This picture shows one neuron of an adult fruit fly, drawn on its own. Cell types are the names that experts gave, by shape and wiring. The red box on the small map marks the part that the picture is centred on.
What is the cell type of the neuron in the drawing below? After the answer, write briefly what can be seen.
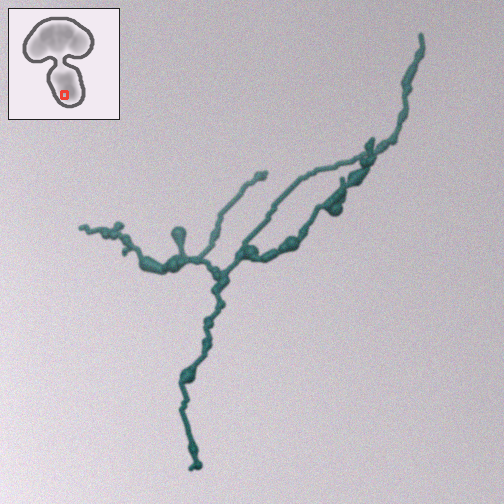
The cell type is SNxx33. This is a sensory neuron entering the nerve cord. It is in the nerve cord and does not reach the brain. The drawing shows no cell body. There are a dozen or fewer branch ends.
